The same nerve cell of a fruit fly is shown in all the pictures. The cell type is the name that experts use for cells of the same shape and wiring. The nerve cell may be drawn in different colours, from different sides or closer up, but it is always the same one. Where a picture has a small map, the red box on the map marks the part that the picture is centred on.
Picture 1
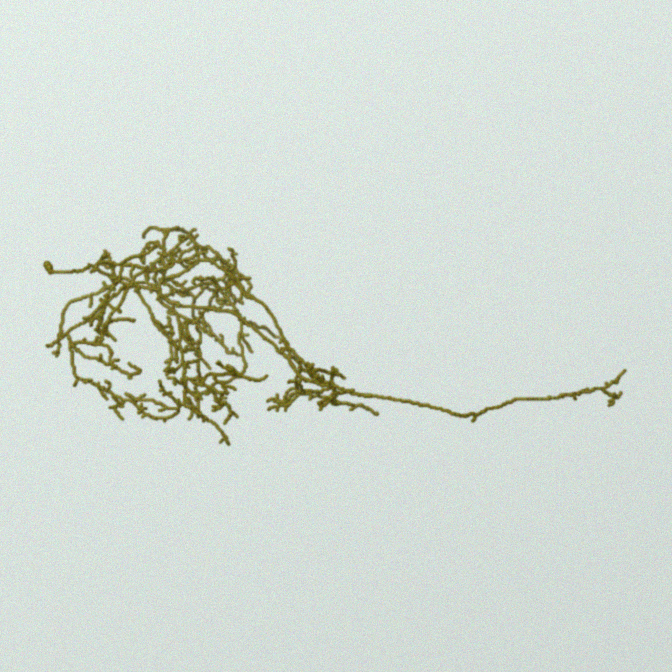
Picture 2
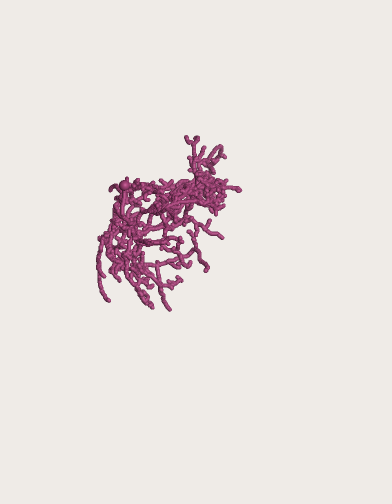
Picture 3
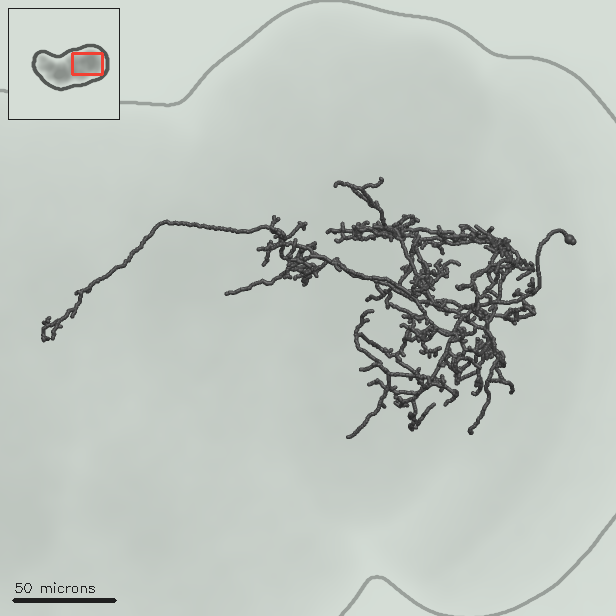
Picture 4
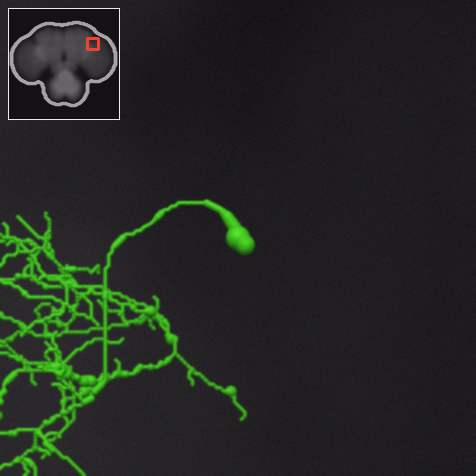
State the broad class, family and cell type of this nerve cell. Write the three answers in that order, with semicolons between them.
central-brain intrinsic neuron; hemilineage VLPl2_medial; CB3019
